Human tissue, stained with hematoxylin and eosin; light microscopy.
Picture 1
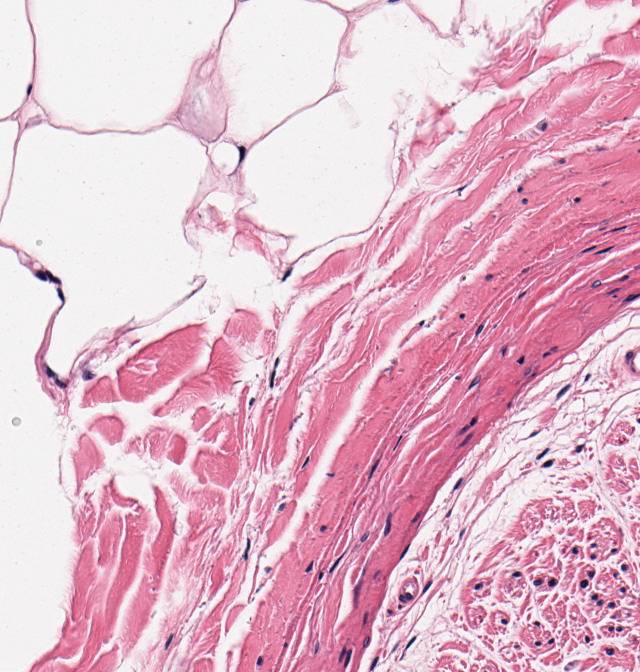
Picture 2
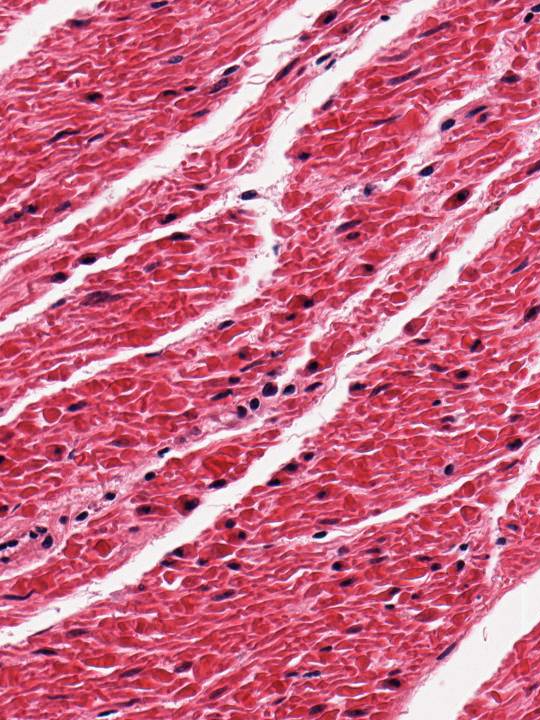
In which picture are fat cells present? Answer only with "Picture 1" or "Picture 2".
Picture 1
